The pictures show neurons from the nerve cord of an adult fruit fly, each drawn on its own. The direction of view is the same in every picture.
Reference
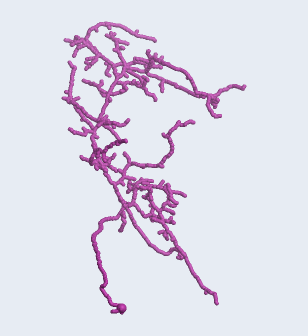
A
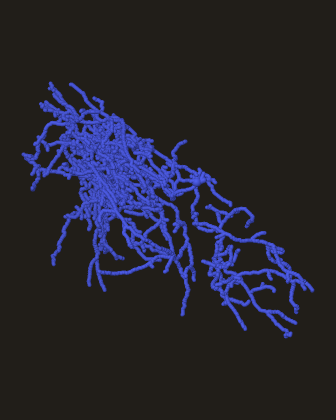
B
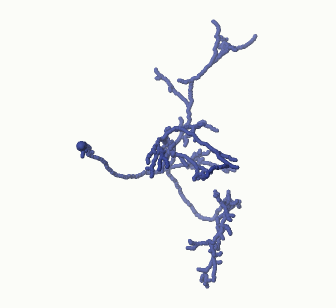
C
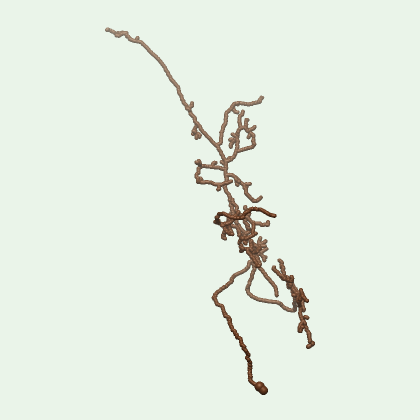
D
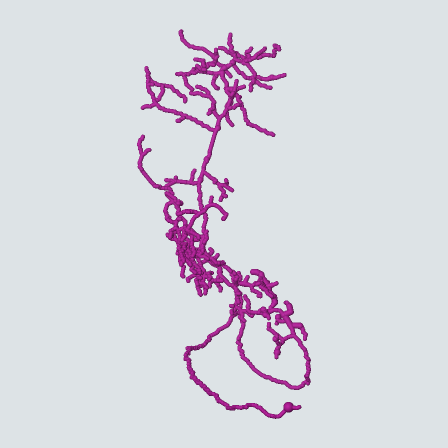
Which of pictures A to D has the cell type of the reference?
D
